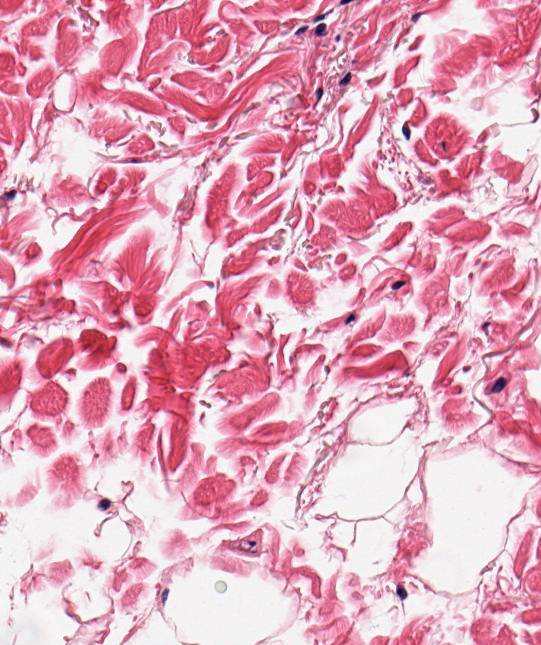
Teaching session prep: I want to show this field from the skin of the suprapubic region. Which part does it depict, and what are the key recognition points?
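I think this is dense connective tissue. Bright pink fibres run in many directions across the upper and middle field, cut lengthwise, obliquely and crosswise. Only a few small dark blue nuclei lie singly between them.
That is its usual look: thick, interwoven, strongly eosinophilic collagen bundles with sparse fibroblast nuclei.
Below, clear empty polygonal spaces with thin outlines look like adipocytes.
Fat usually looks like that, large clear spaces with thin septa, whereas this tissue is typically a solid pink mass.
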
